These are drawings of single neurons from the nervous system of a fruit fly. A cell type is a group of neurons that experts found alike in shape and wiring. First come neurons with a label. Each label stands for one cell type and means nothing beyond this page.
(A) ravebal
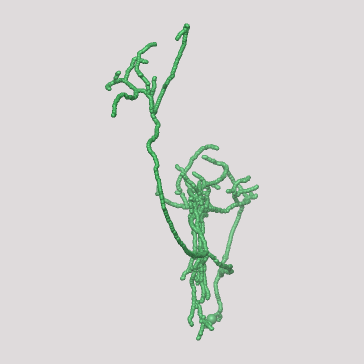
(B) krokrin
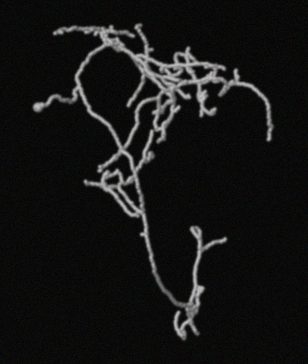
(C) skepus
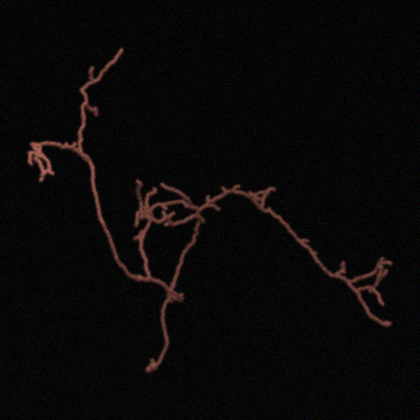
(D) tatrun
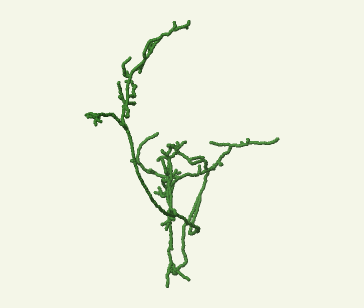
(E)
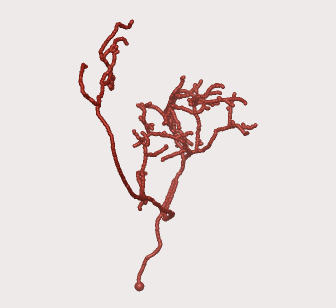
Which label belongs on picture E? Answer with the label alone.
krokrin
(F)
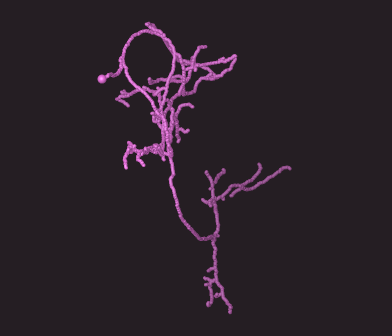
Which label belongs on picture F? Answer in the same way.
tatrun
